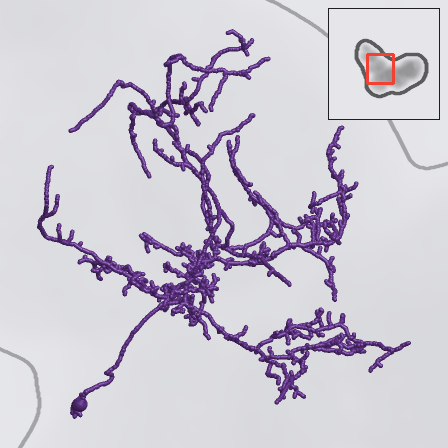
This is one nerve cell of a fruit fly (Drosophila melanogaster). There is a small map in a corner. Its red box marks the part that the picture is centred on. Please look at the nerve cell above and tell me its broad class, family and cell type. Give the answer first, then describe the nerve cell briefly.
This is a nerve-cord intrinsic neuron. The family is hemilineage 12A. Its cell type is TN1a_c. Dozens of branch ends can be seen. In this view it is about as wide as it is tall.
